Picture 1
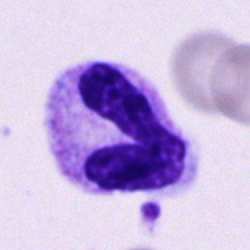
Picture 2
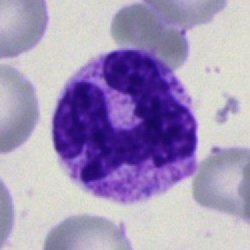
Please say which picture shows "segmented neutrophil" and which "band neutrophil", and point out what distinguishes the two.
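Answer: picture 1 is a band neutrophil and picture 2 a segmented neutrophil. In the band neutrophil the nucleus is a single thick band, bent sharply into a V, and the widest area of cytoplasm lies on the left, inside the bend.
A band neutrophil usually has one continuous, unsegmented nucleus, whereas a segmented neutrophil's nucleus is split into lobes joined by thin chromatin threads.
The outlines differ: the band neutrophil is roughly oval and smooth, the segmented neutrophil round and smooth. Several features are shared: in both cells the chromatin is dark purple and coarsely clumped, and no nucleoli are visible.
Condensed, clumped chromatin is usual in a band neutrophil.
The segmented neutrophil also shows no vacuoles in its cytoplasm, and it is surrounded by red cells, with a small cluster of platelets to its right.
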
